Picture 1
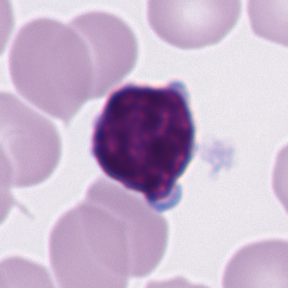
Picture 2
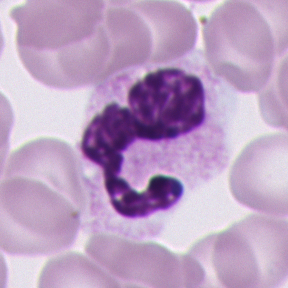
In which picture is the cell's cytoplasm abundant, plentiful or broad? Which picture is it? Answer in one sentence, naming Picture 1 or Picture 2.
In picture 2, a wide area of cytoplasm encircles the nucleus.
